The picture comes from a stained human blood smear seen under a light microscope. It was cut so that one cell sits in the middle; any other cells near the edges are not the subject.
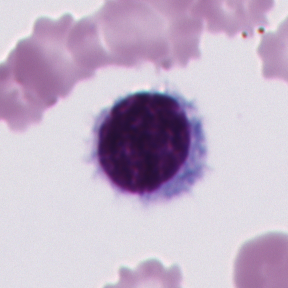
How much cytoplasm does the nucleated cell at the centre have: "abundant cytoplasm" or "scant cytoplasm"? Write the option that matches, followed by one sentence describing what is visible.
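Scant cytoplasm. The cytoplasm is a narrow rim of pale blue.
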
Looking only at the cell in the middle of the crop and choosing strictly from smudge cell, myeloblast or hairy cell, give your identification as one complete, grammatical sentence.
Where the crop is centred, there is a hairy cell.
